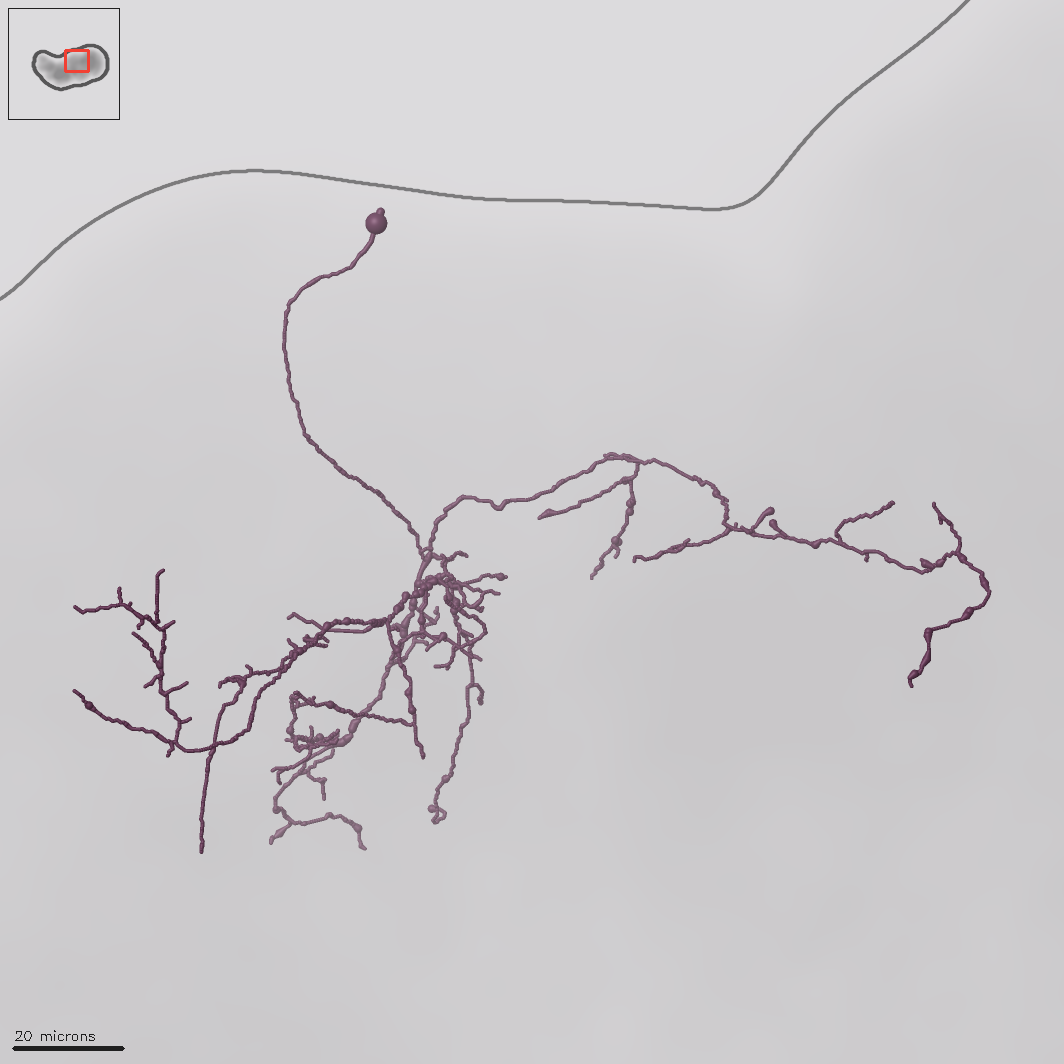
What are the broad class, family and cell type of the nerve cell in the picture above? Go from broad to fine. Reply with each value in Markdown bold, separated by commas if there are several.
**central-brain intrinsic neuron**, **hemilineage CLp1**, **CL166**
